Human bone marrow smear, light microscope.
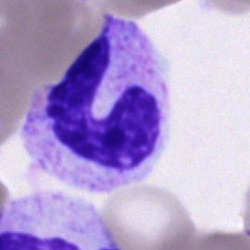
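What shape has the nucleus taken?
It seems bent into a horseshoe, with a deep notch that opens toward the top of the cell.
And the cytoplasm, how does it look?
Plentiful and pale lilac, I'd say, and holding many fine pink-violet granules.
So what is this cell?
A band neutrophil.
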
